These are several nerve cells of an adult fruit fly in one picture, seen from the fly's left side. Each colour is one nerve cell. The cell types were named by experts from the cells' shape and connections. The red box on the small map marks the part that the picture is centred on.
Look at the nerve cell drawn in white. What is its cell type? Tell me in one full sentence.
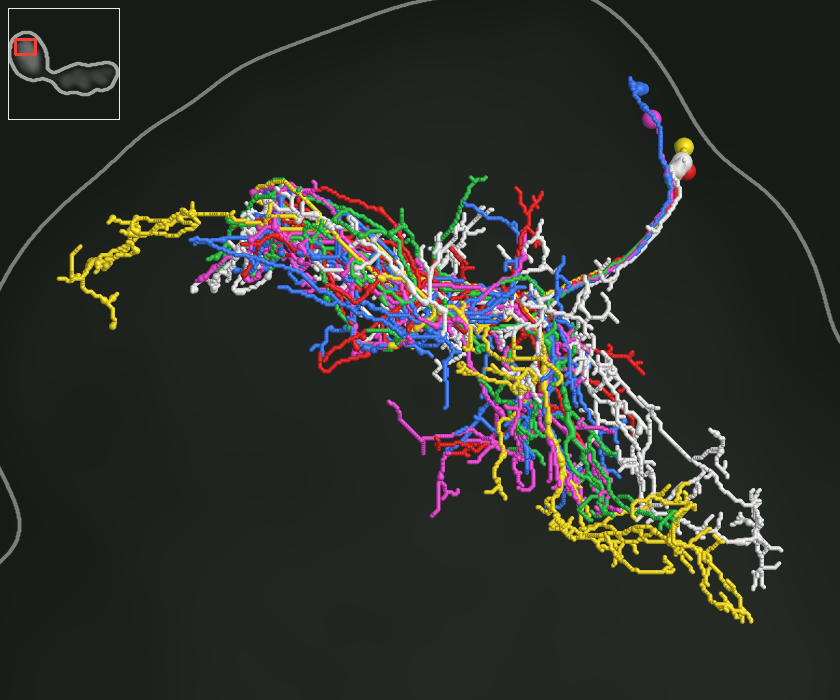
It is SMP245 that names the cell type of this neuron.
